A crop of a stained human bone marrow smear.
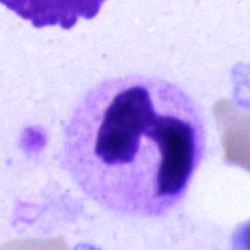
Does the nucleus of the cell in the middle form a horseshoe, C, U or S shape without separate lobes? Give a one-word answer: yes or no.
Yes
